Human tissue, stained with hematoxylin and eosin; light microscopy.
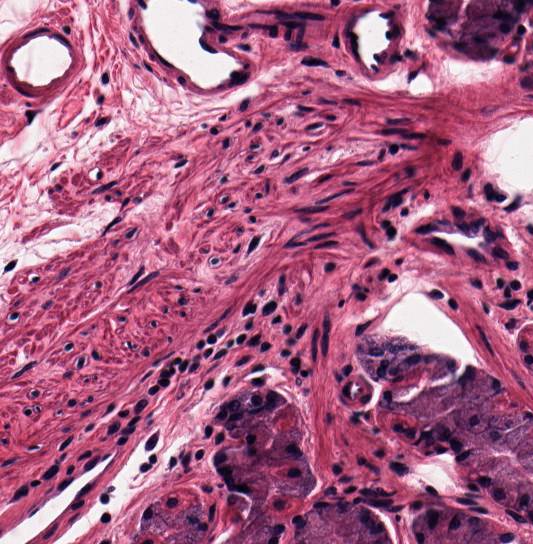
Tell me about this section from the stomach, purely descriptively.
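I see mostly pink fibrous and cellular stroma. In its bundles, spindle cells carry dark, elongated nuclei lying lengthwise. Deep purple clusters stay at the lower right and right edge, their cytoplasm dark purple and granular. Upper left corner: small round empty lumen, thick pink wall.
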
